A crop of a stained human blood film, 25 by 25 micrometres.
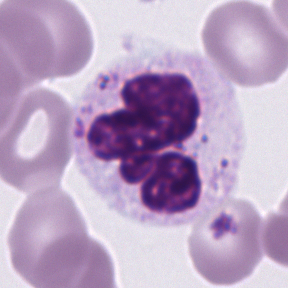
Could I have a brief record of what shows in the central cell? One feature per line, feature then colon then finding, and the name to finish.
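Cell border: round and smooth
Granules: fine and faint lilac, filling the cytoplasm
Dots: a few dark violet ones scattered among the fine granules
Nucleoli: not visible in the nucleus
Identity: segmented neutrophil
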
